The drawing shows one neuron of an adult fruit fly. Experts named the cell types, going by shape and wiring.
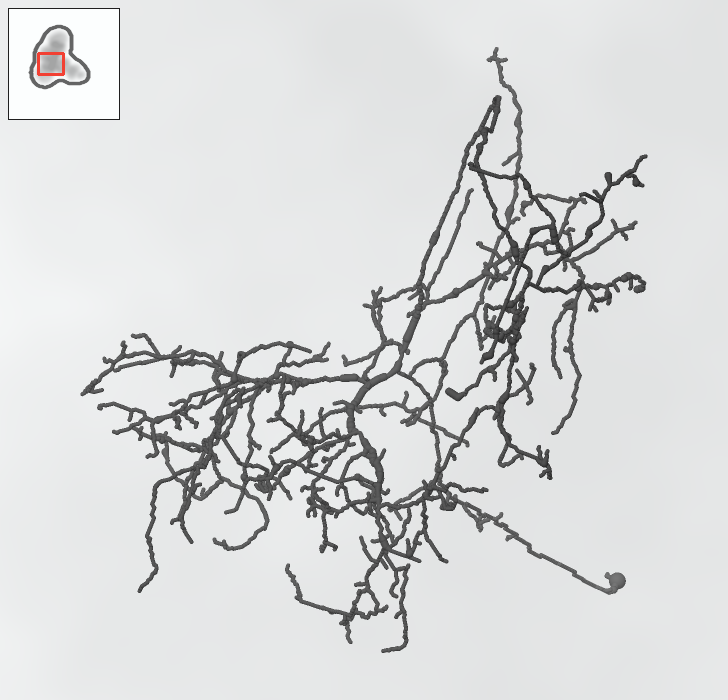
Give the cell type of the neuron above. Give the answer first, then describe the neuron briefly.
The cell type is aIPg8. This is a central-brain intrinsic neuron. The cell body is at the lower right of the picture. The picture shows more than a hundred branch ends.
